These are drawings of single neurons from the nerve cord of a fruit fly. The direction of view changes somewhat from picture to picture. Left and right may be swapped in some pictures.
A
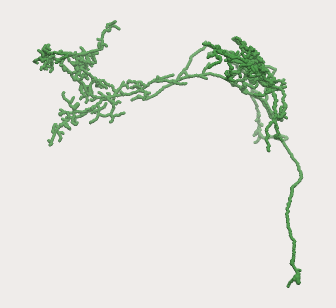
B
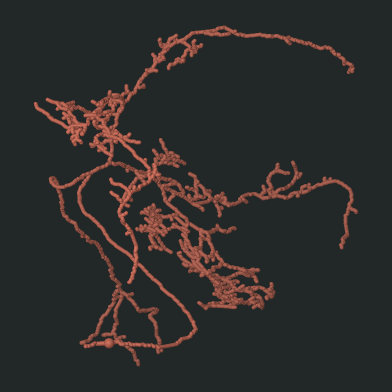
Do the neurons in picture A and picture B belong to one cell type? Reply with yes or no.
yes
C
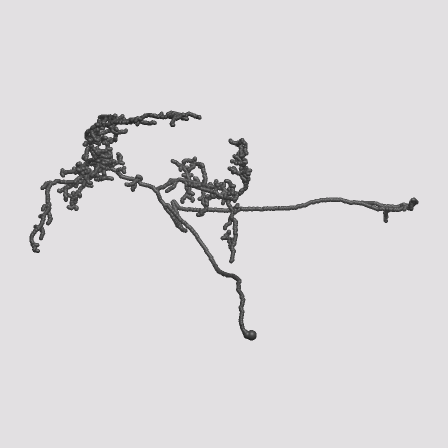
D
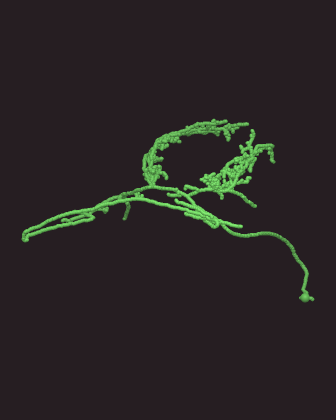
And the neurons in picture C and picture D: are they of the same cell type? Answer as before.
yes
